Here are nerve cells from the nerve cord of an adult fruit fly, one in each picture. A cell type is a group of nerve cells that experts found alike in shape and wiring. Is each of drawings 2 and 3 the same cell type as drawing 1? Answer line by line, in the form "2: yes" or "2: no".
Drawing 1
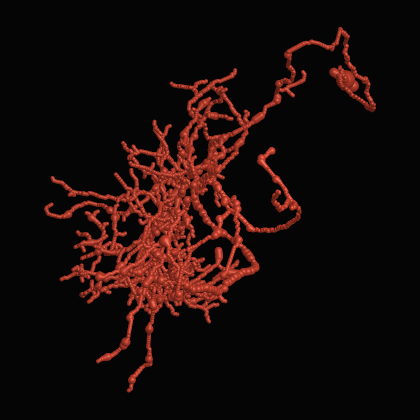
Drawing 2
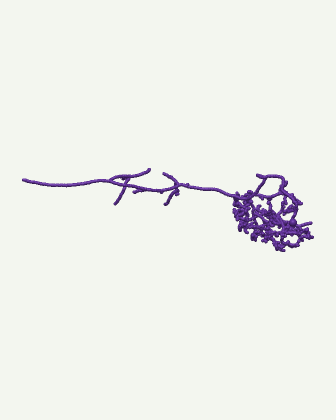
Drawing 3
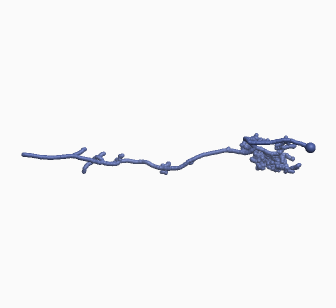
2: yes
3: yes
